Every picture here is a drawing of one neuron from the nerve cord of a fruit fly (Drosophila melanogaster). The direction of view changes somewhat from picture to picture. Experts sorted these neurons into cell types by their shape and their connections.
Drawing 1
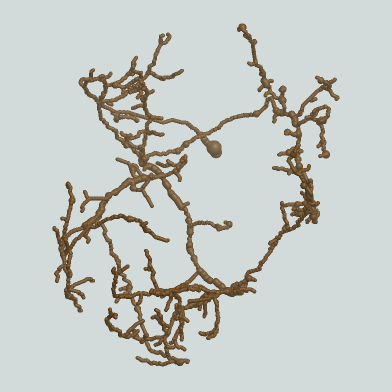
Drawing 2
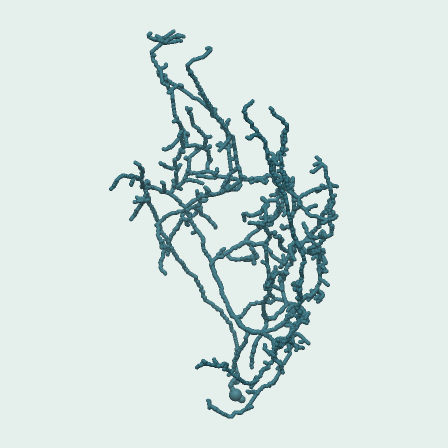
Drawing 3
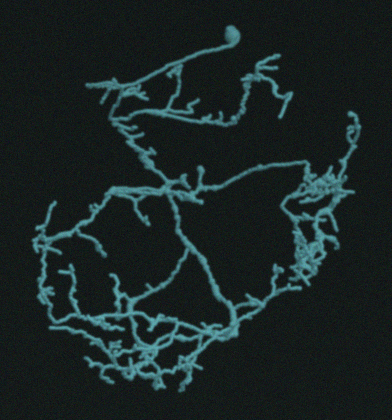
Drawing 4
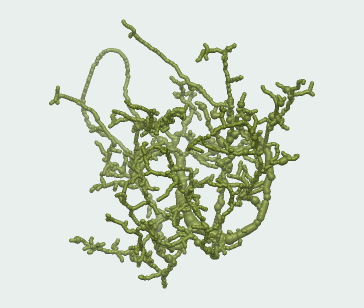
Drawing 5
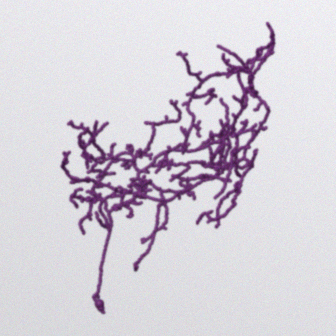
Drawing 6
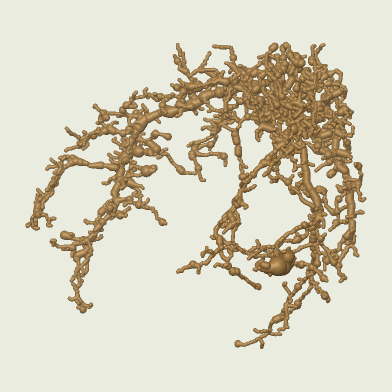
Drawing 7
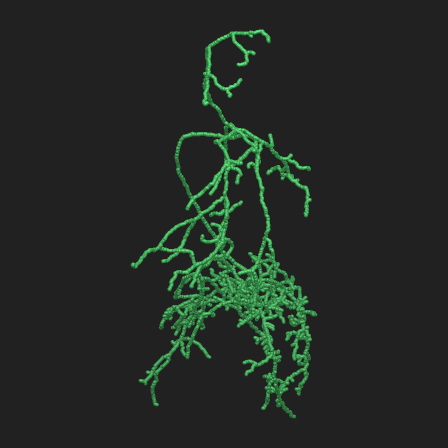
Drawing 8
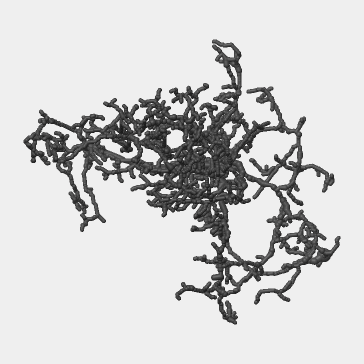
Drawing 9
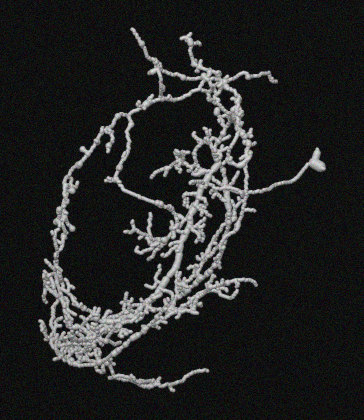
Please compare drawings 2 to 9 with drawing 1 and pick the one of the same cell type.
3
